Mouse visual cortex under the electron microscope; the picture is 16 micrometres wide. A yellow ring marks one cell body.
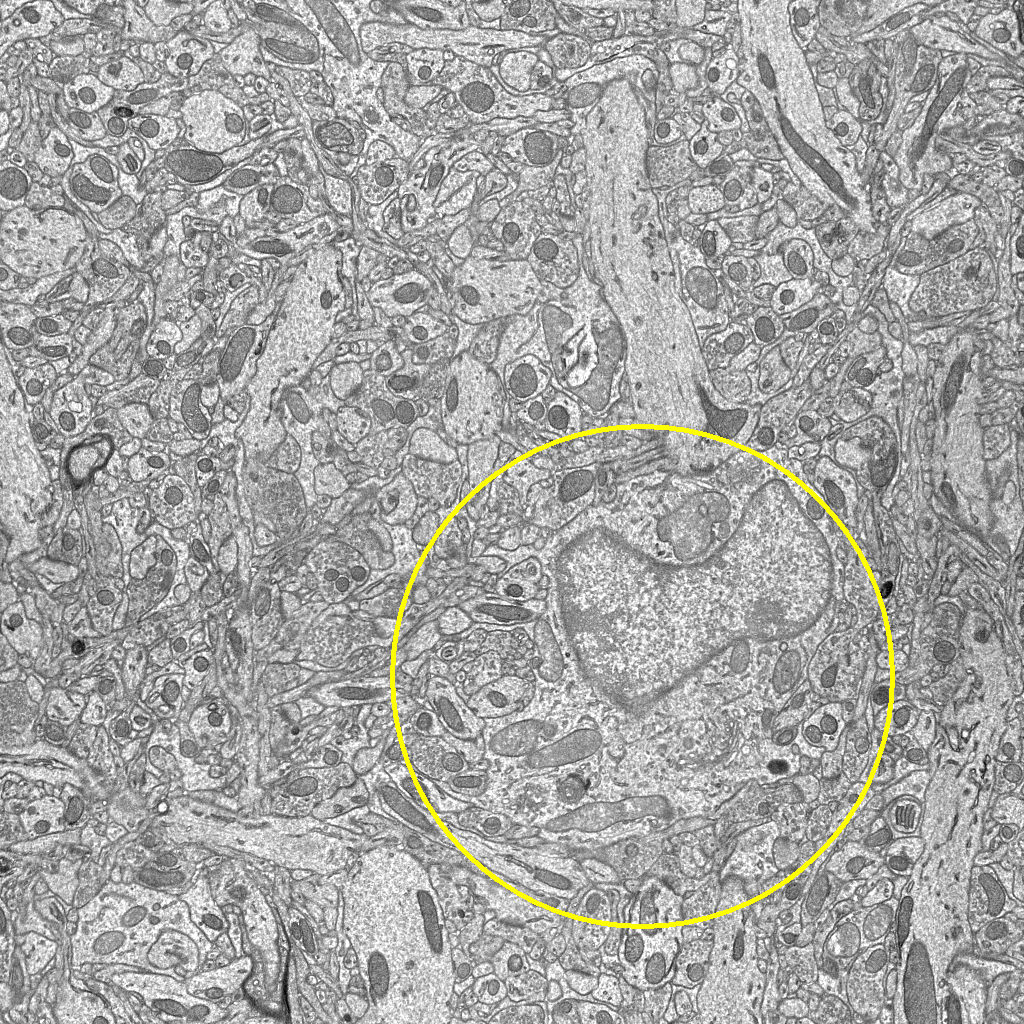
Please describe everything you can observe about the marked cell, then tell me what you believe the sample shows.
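The marked cell has a nucleus with an irregular outline, deeply notched along its upper edge so that it appears heart-shaped, and the entire outline falls inside the ring. Chromatin is finely granular throughout, with a thin darker band lining the envelope. Below the nucleus, several elongated mitochondria occupy the cytoplasm. Answer: astrocyte.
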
